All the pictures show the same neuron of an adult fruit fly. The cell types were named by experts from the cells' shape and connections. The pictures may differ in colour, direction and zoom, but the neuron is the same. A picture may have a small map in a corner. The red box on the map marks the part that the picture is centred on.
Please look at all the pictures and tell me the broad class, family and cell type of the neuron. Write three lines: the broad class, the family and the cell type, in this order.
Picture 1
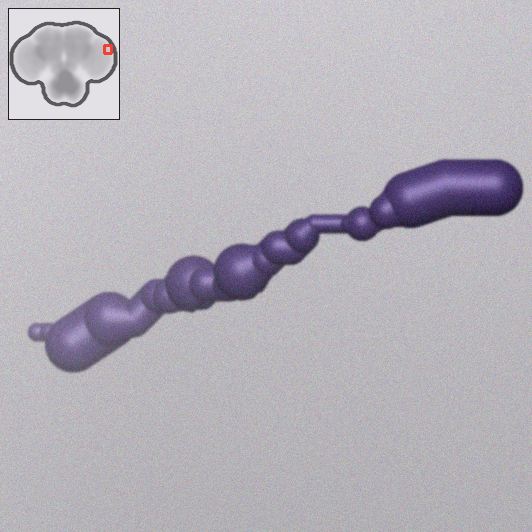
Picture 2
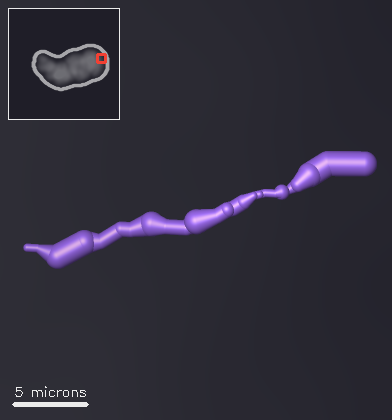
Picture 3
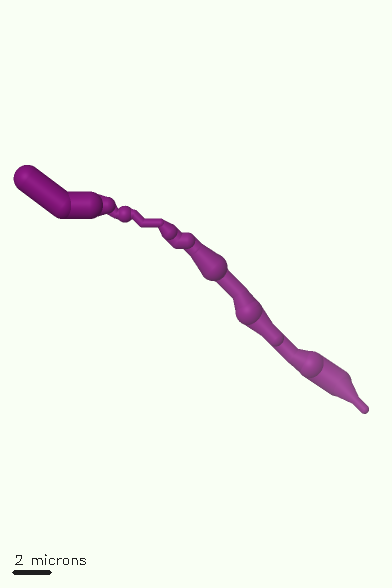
photoreceptor or other optic-lobe sensory neuron
class visual
R8y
